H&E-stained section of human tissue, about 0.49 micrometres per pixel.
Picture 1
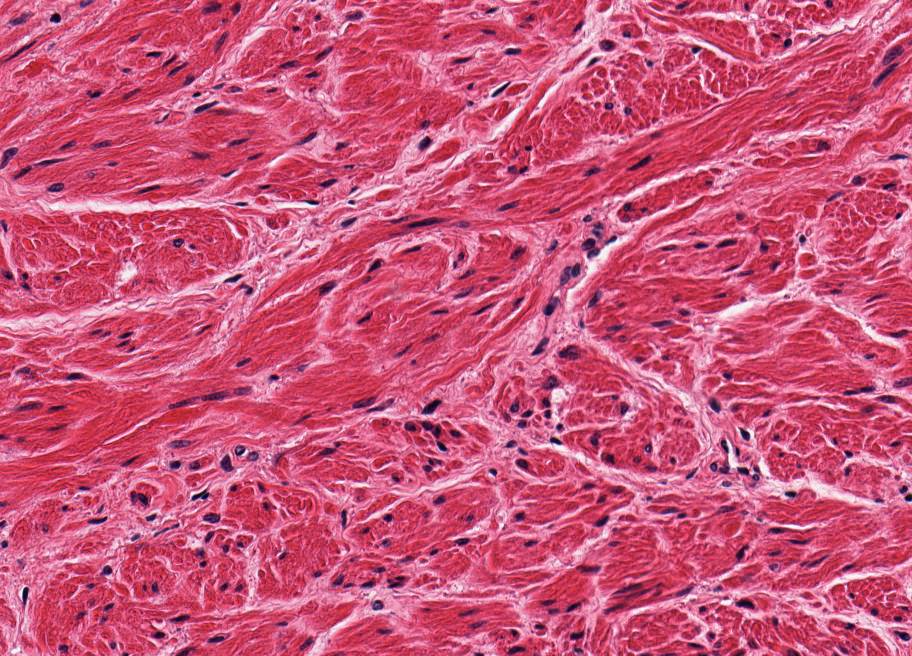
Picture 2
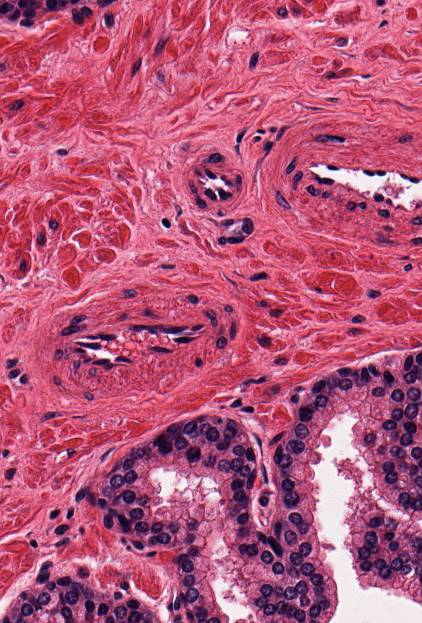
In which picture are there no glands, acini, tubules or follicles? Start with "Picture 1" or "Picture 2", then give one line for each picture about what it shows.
Picture 1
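Picture 1: No epithelium, glands or fat cells are present anywhere in the field.
Picture 2: Glands lie along the lower part of the field, and dense stroma fills the upper two-thirds.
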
